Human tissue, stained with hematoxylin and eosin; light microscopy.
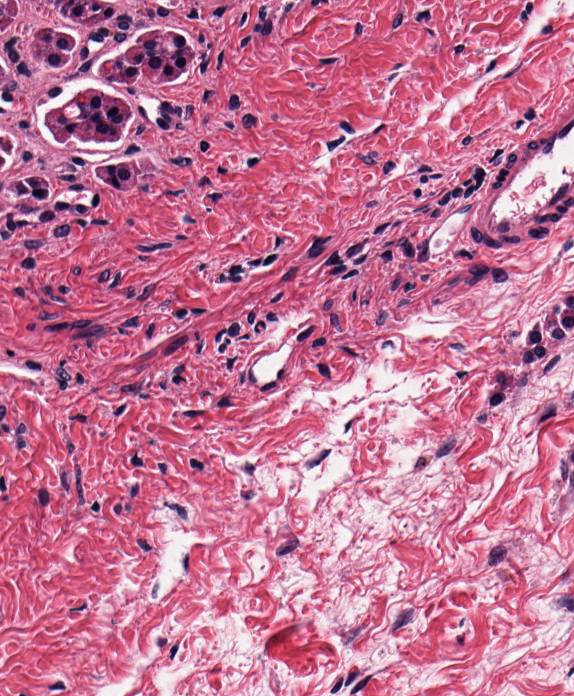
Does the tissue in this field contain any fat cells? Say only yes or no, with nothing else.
No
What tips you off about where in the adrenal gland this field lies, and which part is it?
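I'd call this dense connective tissue, since pink-staining collagenous stroma takes up most of the field.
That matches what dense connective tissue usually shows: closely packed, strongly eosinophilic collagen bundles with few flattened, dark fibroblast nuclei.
Only the upper left corner differs, where small rounded clusters of epithelial cells have round dark nuclei and pink cytoplasm. Toward the lower right, the stroma turns looser and paler, with wispy fibres and empty gaps between them.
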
